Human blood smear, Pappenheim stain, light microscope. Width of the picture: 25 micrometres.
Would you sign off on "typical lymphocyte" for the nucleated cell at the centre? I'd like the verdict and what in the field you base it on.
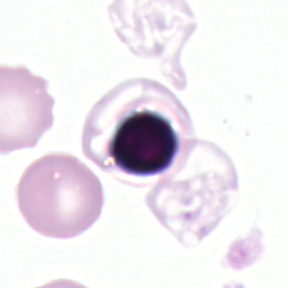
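I'd call this a normoblast rather than a typical lymphocyte. What tips it is the nucleus: about 5 micrometres across, round in outline, and an almost uniform, very dark purple-black with little internal structure.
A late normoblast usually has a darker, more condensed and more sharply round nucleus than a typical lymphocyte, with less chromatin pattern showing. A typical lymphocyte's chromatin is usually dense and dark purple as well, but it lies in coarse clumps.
So the darkness could suit either name, while the lack of visible structure favours normoblast. There are no nucleoli or granules, and the outline is smooth and roughly round.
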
